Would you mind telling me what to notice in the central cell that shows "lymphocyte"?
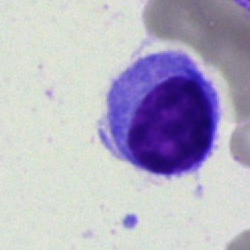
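The chromatin in this lymphocyte is dark purple and dense.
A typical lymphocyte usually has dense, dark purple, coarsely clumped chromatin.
So the chromatin goes with the name, and it also shows a few slightly lighter patches. The cytoplasm is a deep blue and lies mostly as a broad band on the left side of the nucleus. The cell outline is roughly round, with no long surface projections.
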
